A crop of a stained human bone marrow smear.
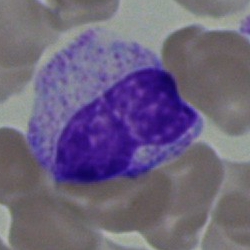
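Band neutrophil, the central cell in a stained human bone marrow smear. Its outline is roughly round. Notice the nucleus, off-centre in the lower right, with a thin crease dividing it in two. Plentiful pale lilac cytoplasm fills the upper left.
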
